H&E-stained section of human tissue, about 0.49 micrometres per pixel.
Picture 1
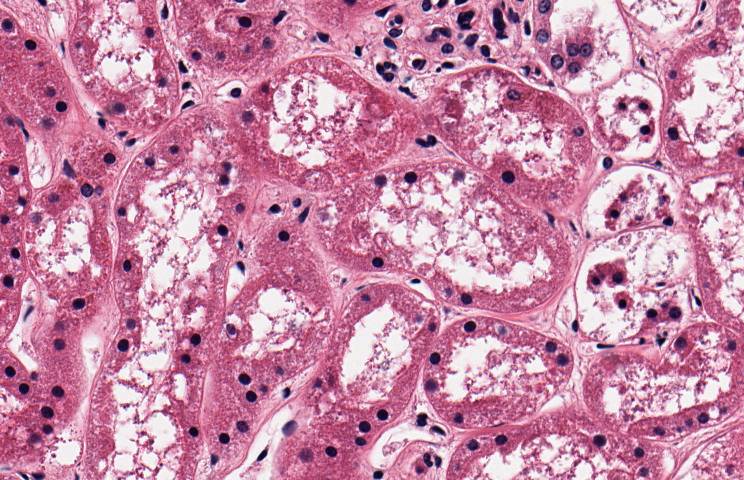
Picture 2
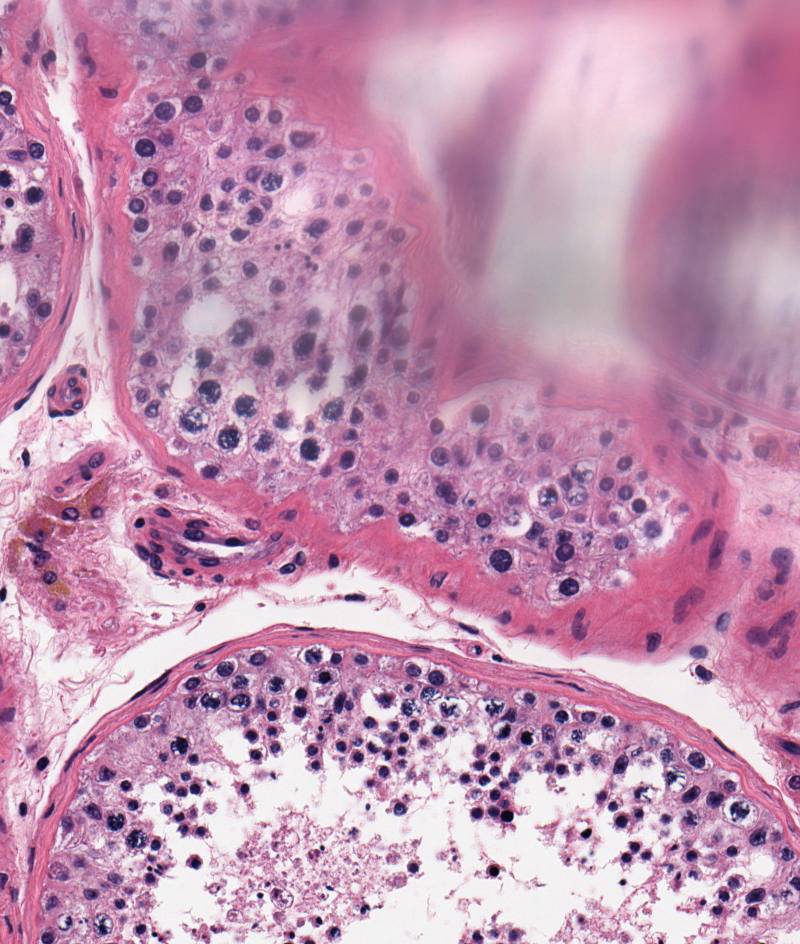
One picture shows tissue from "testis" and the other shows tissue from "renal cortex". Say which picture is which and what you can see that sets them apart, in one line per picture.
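Picture 1 – renal cortex. Each tubule is lined by a single layer of cuboidal to low columnar epithelial cells.
Picture 2 – testis. Each tubule is lined by several layers of rounded cells rather than by a single cell layer.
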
